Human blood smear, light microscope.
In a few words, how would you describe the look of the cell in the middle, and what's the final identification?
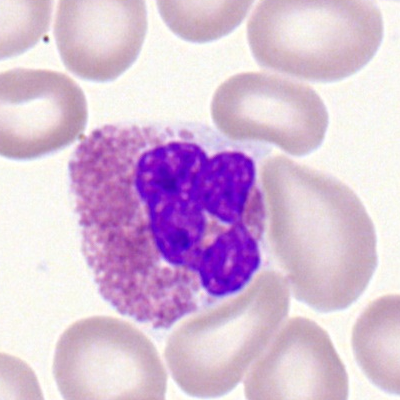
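Look at the outline first: smooth, with no surface projections. Most of the cytoplasm sits to the left of the nucleus, and the granules in it are coarse and fairly even in size. No nucleoli show in the nucleus. What you've got there is an eosinophil.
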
